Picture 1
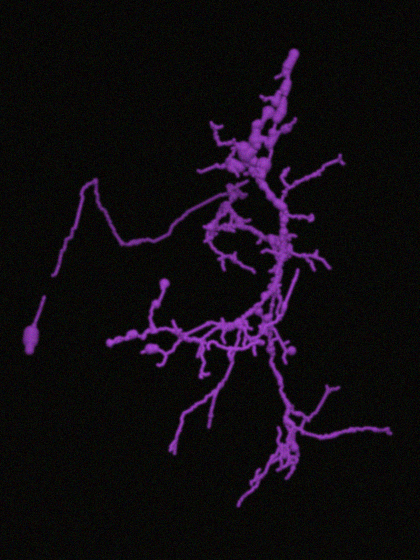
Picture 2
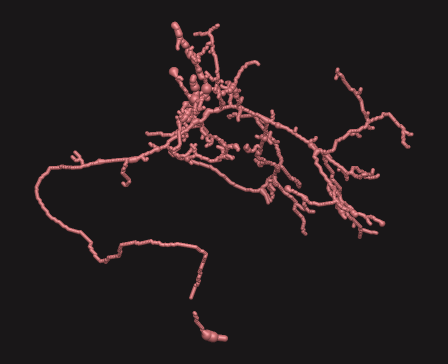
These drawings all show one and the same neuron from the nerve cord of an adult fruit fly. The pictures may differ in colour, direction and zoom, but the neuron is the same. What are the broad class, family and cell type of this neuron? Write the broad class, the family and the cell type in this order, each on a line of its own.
nerve-cord intrinsic neuron
hemilineage 19A
IN19A094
